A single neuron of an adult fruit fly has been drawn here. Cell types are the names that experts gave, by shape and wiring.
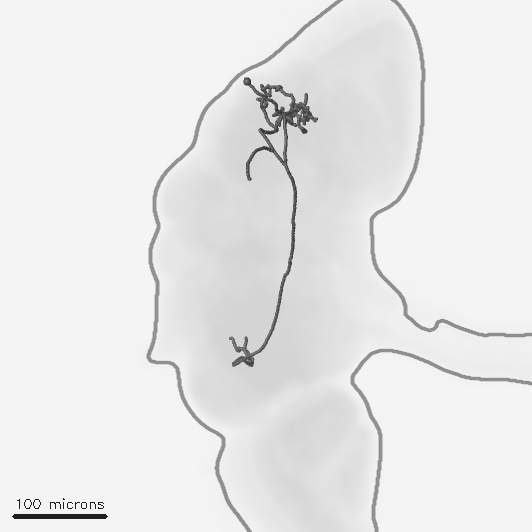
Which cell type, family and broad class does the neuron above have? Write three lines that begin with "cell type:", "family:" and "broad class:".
cell type: LHAV2g2_a
family: hemilineage VLPl2_posterior
broad class: central-brain intrinsic neuron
